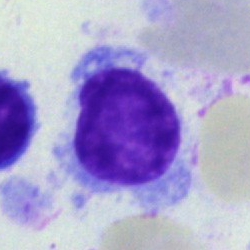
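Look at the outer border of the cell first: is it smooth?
No, it's ragged and irregular.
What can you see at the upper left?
Small bleb-like projections of cytoplasm sticking out.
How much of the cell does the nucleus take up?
Most of it, leaving a rim of pale blue cytoplasm.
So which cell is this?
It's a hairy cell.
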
